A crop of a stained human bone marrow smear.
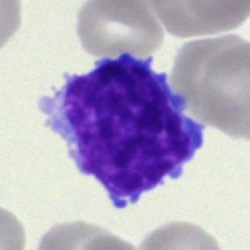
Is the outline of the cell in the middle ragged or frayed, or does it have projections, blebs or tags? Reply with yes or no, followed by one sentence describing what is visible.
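Yes. The cell outline is irregular and ragged rather than smoothly round.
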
